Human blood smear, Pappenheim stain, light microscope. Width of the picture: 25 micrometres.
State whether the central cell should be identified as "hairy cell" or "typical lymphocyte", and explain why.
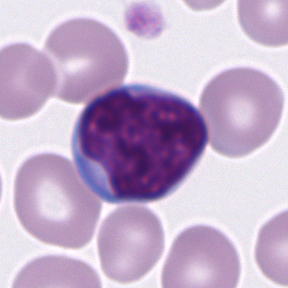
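The answer is typical lymphocyte. First point, the amount of cytoplasm: it is a thin rim, and the nucleus fills about 80% of the cell's area. Second point, its colour: the rim is pale blue.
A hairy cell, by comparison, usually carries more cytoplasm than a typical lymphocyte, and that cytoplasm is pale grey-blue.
Remaining points: the cell is about 11 micrometres across and the nucleus about 11 by 9 micrometres; the nucleus has a shallow notch on its lower left side, where the cytoplasm is widest; the chromatin is dark and coarsely clumped.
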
